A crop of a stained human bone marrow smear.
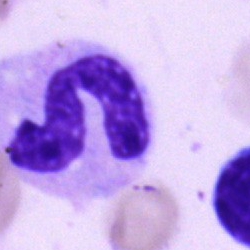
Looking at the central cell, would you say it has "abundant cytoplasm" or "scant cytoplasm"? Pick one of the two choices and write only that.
Abundant cytoplasm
